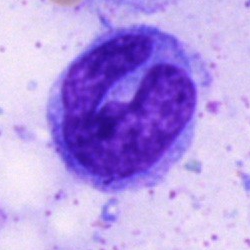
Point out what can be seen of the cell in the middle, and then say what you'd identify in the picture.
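Look first at the outline: it is roughly round. Now follow the nucleus, folded into a horseshoe with a deep cleft coming in from the top; it fills most of the cell. You will find no distinct nucleoli. This is a monocyte.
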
